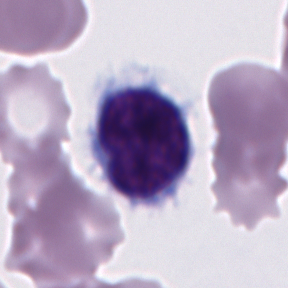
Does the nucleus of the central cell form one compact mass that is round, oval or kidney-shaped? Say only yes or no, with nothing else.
Yes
